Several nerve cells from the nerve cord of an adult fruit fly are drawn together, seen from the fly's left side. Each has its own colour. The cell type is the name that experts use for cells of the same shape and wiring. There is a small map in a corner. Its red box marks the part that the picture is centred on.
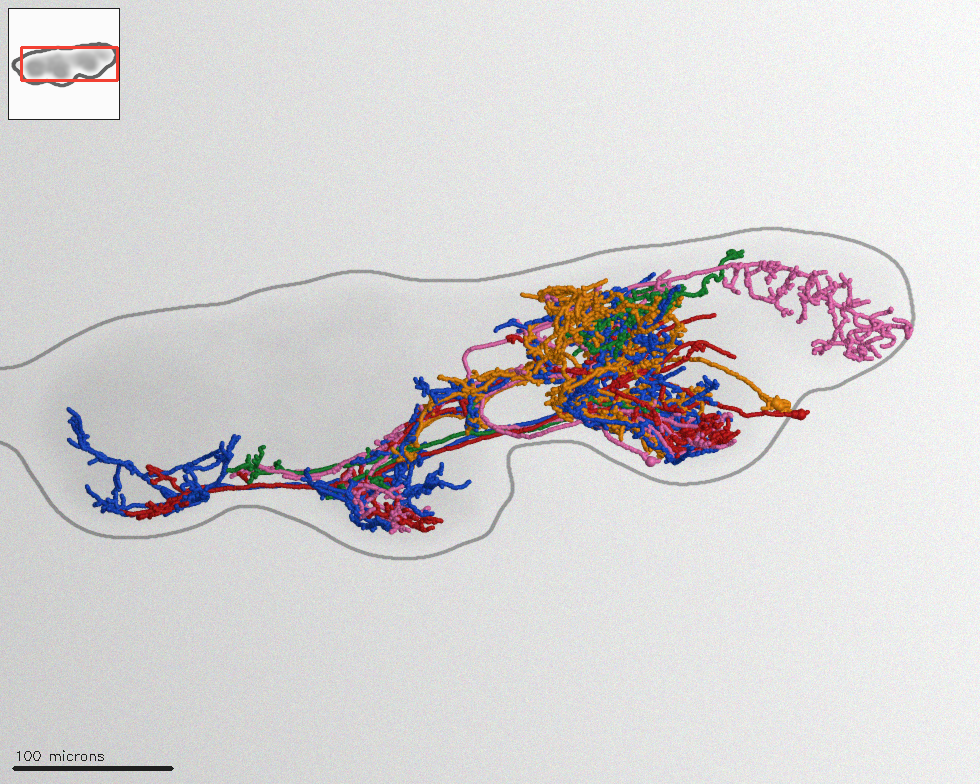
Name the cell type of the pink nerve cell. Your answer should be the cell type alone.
IN10B011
